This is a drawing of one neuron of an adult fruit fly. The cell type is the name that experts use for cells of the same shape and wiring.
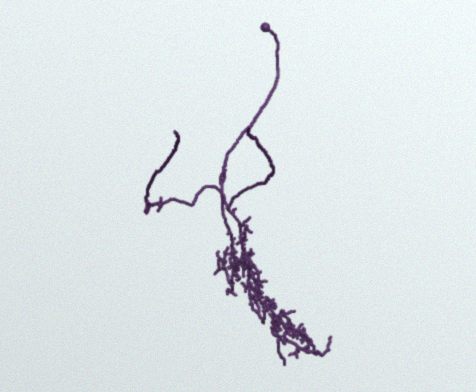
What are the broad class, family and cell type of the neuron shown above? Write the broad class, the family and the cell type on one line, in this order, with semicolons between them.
nerve-cord intrinsic neuron; hemilineage 23B; IN23B084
